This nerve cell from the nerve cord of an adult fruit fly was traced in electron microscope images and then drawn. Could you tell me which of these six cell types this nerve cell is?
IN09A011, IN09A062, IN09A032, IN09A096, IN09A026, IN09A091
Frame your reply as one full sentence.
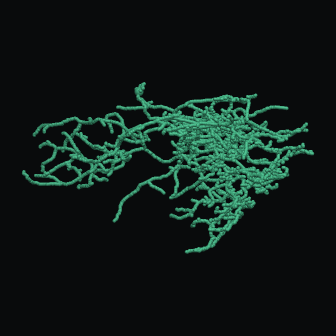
This nerve cell is typed as IN09A011.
